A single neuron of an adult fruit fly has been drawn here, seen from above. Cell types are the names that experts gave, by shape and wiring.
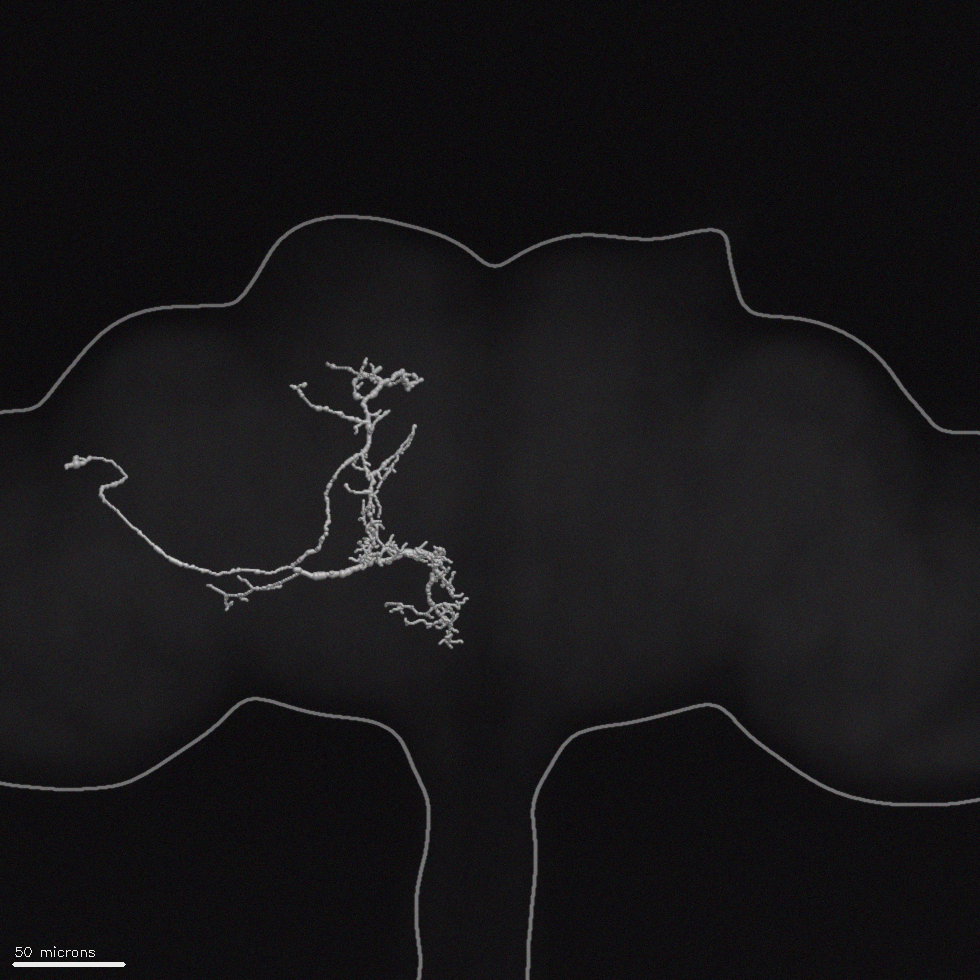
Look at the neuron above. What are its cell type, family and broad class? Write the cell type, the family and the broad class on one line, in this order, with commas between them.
ATL001, hemilineage SIPa1_dorsal, central-brain intrinsic neuron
